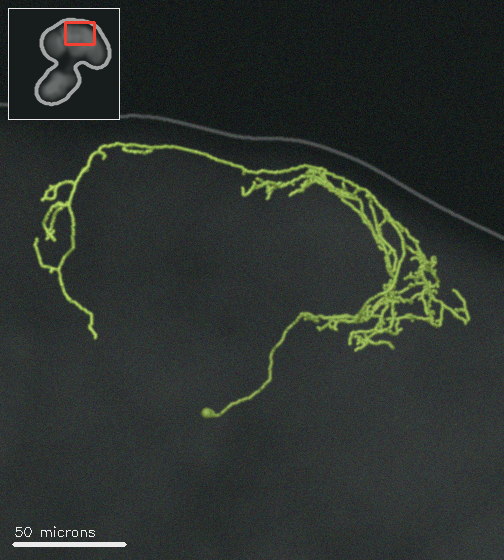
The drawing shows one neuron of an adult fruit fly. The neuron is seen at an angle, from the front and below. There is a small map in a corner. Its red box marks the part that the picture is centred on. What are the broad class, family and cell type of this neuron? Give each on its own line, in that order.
central-brain intrinsic neuron
hemilineage DM4_dorsal
pC1_16b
